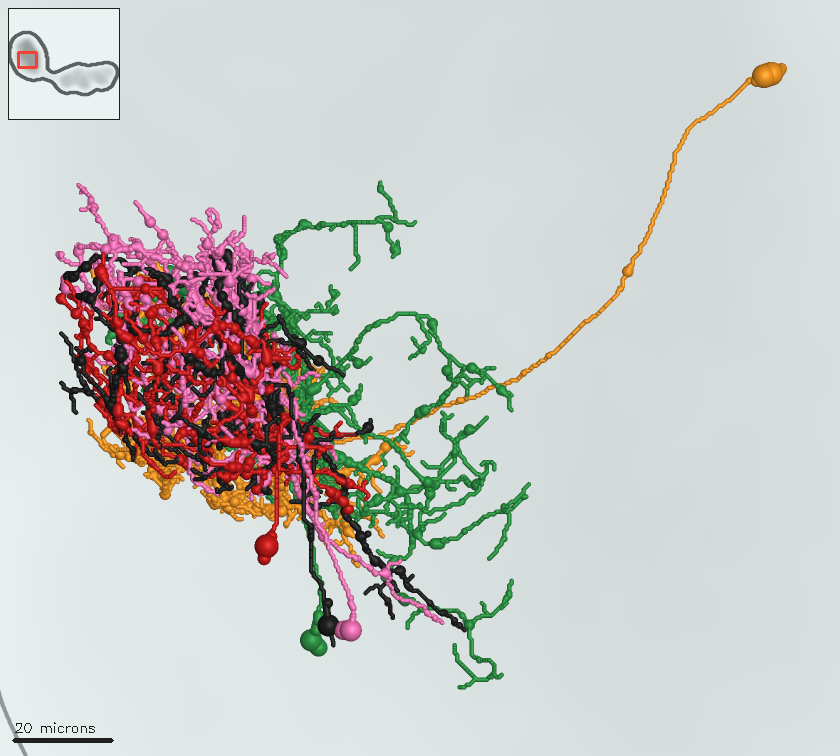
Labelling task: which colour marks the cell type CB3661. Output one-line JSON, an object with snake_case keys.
{"colour": "pink"}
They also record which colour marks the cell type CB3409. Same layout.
{"colour": "black"}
